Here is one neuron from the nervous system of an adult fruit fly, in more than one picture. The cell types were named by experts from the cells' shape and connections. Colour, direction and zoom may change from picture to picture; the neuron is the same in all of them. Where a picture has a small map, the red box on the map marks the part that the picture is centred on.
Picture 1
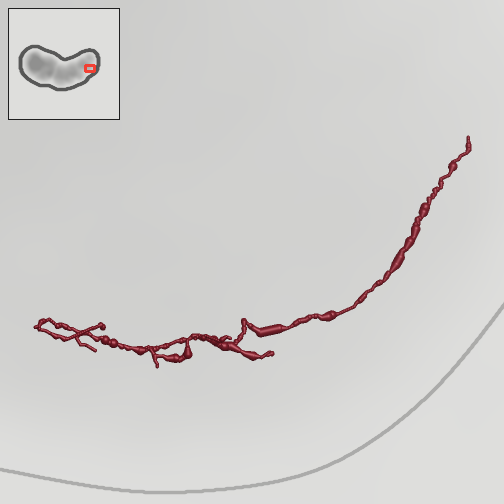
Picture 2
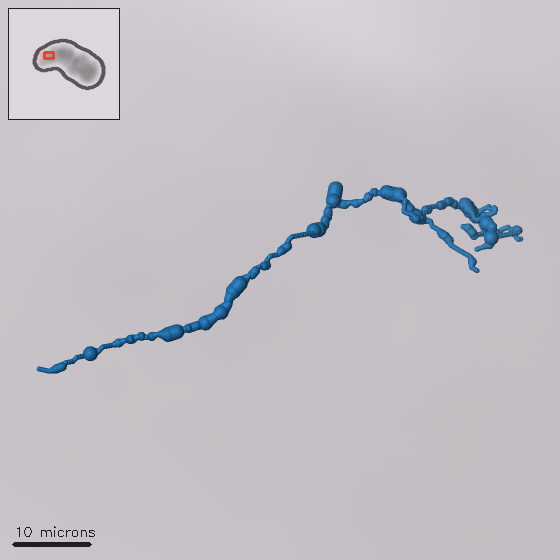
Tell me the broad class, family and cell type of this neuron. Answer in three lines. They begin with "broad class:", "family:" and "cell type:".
broad class: sensory neuron entering the nerve cord
family: class mechanosensory tactile
cell type: SNta20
